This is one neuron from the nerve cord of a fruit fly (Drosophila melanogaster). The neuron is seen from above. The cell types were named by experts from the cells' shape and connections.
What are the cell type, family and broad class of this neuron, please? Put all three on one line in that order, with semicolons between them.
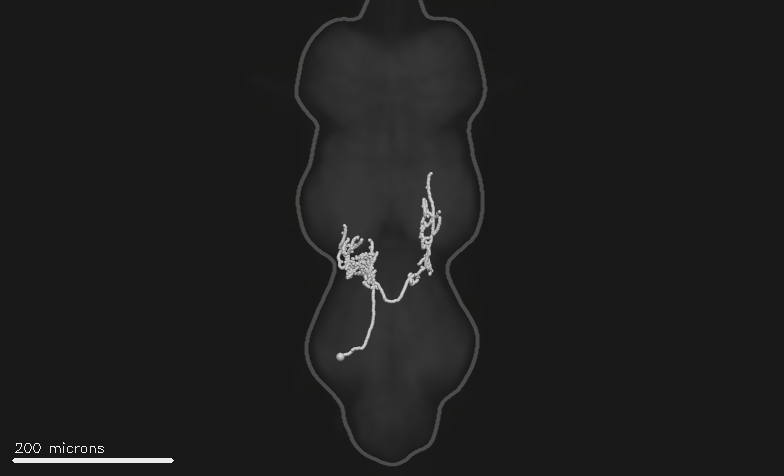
IN06A052; hemilineage 06A; nerve-cord intrinsic neuron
